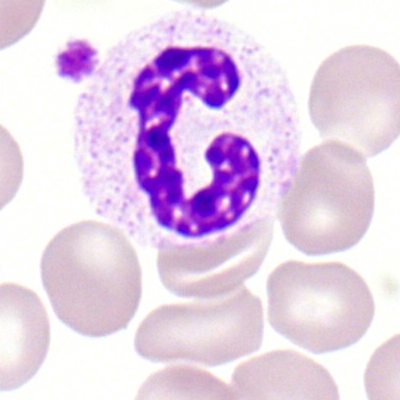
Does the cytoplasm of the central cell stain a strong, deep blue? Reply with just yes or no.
No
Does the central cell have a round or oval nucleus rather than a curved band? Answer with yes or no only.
No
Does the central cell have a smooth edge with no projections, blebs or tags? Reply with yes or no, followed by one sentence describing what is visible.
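Yes. The cell outline is round and smooth.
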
